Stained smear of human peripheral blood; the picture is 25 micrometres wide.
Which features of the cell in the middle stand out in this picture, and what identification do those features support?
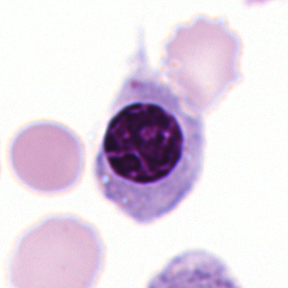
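The cell measures about 13 by 10 micrometres, and a single tapering projection extends upward from its top. Its nucleus is round in outline, about 7 micrometres across, and fills about 40% of the cell's area. The chromatin is dark purple and coarsely clumped, separated by thin paler streaks. The cytoplasm is pale greyish-blue, with a few tiny pale spots to the lower left of the nucleus. This cell is a normoblast.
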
